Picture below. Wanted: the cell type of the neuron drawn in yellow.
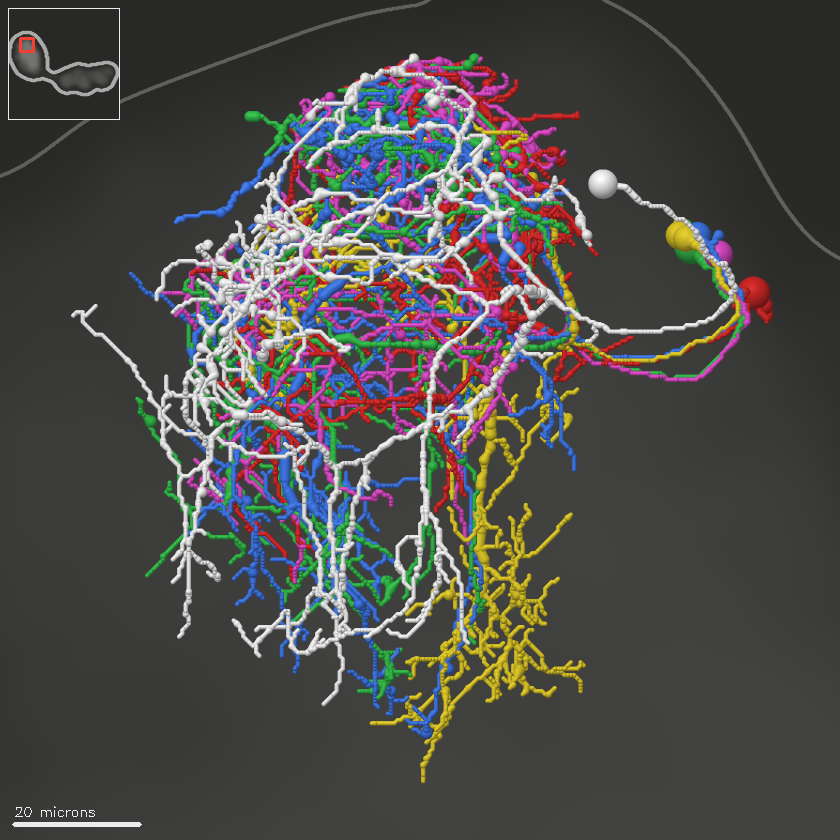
CB3464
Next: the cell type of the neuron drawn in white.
CB2196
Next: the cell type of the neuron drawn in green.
CB1610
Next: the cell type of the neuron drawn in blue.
SLP259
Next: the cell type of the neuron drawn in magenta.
CB3539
